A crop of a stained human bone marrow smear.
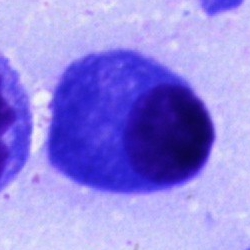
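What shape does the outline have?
It looks smooth and oval, wider than it is tall.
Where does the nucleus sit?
Off-centre, I'd say, against the right side, with abundant cytoplasm taking up more of the cell than the nucleus.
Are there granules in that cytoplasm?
None that I can see.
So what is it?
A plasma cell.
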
